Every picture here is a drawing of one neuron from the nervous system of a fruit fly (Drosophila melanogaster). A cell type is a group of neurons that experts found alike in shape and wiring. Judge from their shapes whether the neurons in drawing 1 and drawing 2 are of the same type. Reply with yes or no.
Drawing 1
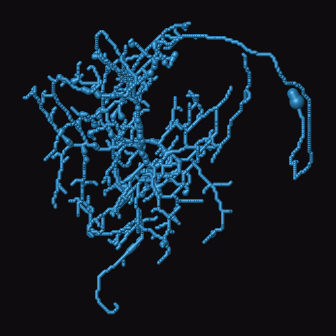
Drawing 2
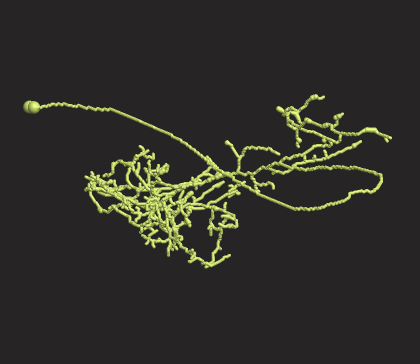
yes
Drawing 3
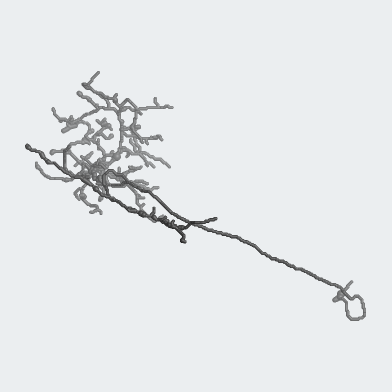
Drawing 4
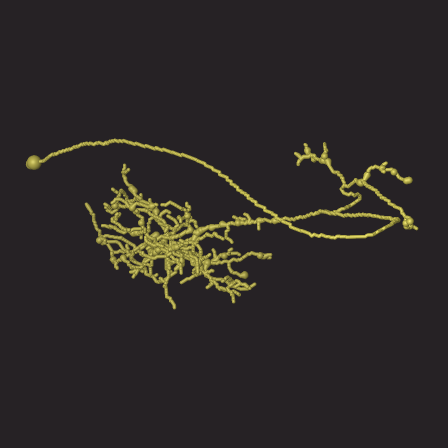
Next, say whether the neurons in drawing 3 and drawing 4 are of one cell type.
yes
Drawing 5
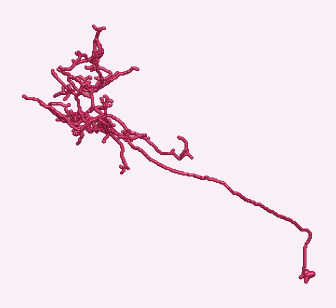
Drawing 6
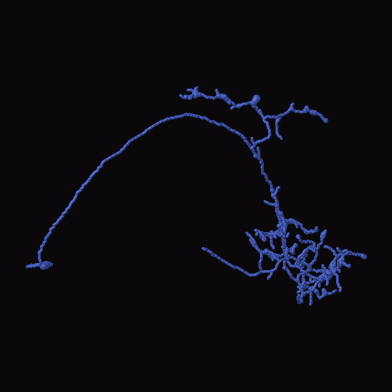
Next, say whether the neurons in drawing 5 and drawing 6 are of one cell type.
no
